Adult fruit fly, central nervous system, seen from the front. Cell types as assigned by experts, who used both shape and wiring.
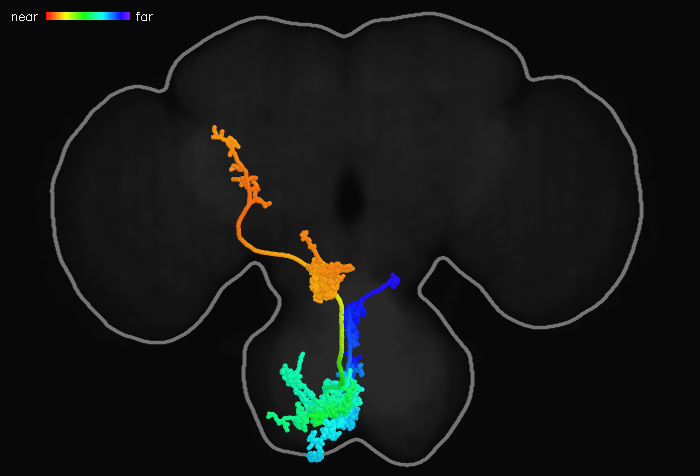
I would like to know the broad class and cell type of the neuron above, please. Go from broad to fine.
ascending neuron; ANXXX027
